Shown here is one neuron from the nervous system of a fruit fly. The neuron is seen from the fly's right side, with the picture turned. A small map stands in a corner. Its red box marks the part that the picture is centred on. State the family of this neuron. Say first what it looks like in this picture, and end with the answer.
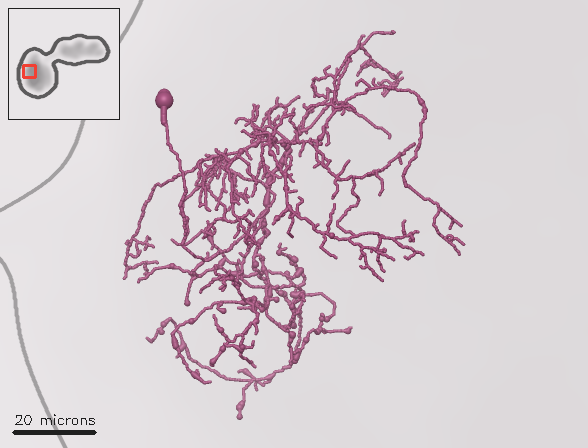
Its cell body lies at the upper left of the picture. From top to bottom in the picture it spans about 95 microns. More than a hundred branch ends can be seen. It is a central-brain intrinsic neuron. The family is hemilineage VLPl2_medial.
